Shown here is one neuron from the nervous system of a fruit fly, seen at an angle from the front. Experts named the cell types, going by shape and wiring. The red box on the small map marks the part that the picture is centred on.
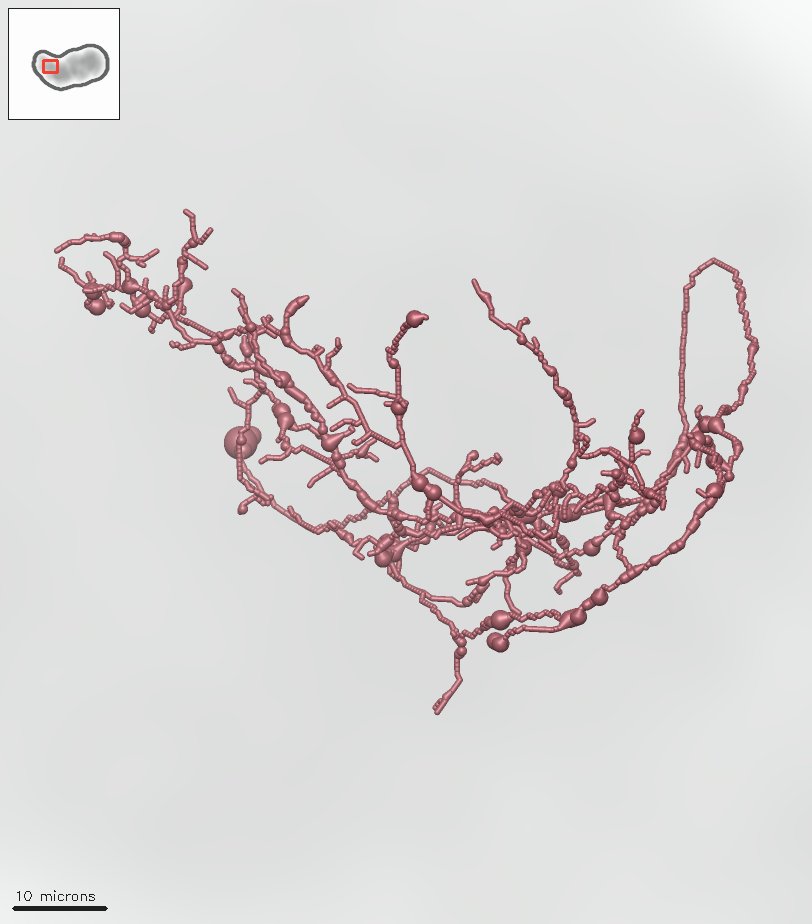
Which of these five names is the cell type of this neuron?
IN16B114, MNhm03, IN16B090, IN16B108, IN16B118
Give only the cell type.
IN16B118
